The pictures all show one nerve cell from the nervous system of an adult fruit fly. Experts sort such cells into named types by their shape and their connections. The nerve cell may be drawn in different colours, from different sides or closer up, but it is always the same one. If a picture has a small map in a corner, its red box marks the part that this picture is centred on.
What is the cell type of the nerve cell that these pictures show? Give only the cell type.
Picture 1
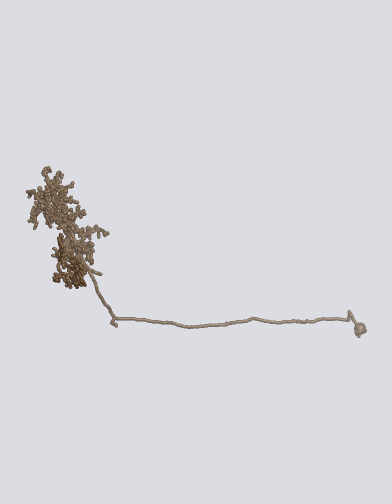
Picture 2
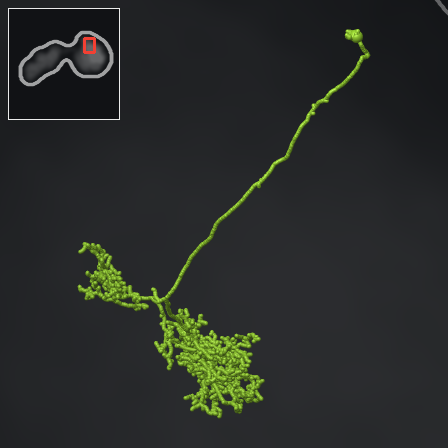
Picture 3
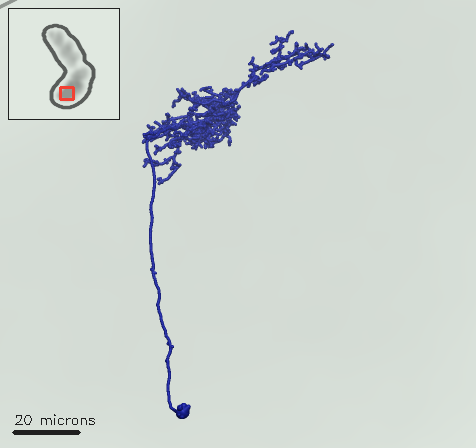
Tm24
